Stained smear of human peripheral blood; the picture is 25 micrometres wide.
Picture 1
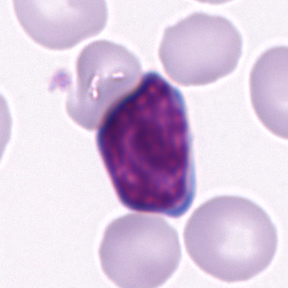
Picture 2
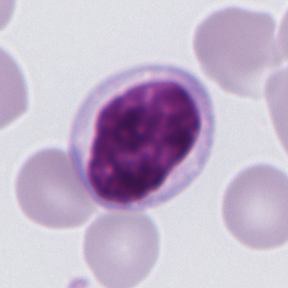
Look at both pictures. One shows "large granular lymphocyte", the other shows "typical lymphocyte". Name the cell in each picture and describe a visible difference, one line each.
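Picture 1 – typical lymphocyte. The rim of cytoplasm is deep blue.
Picture 2 – large granular lymphocyte. The cytoplasm is very pale, almost colourless.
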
